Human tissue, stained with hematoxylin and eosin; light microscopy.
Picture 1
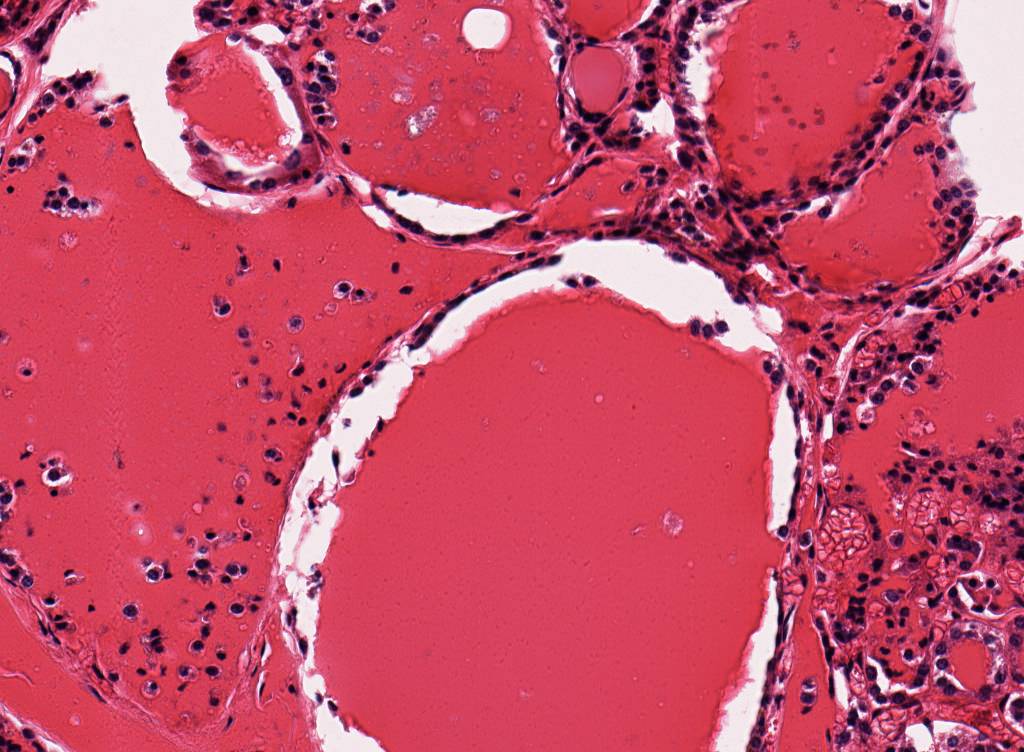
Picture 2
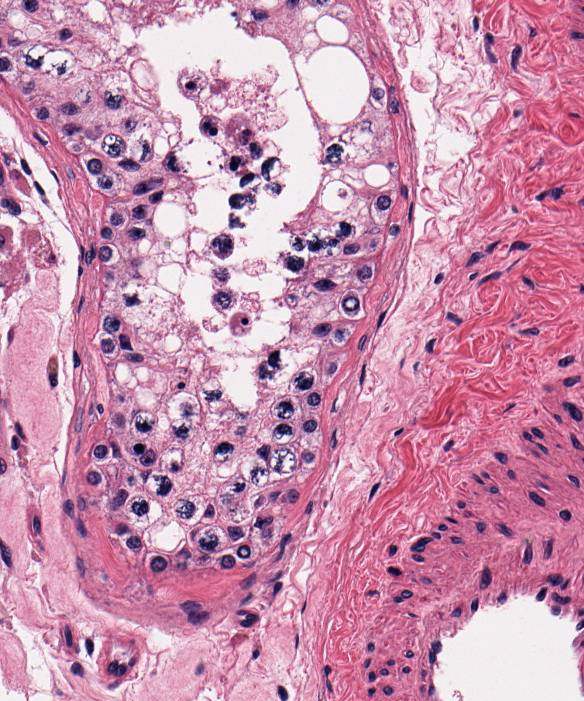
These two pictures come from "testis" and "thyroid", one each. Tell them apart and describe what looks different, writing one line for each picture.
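Picture 1: thyroid. Each follicle is lined by a single layer of flattened to low cuboidal cells with small dark nuclei.
Picture 2: testis. The tubule is lined by a stratified epithelium of rounded cells several layers deep.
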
